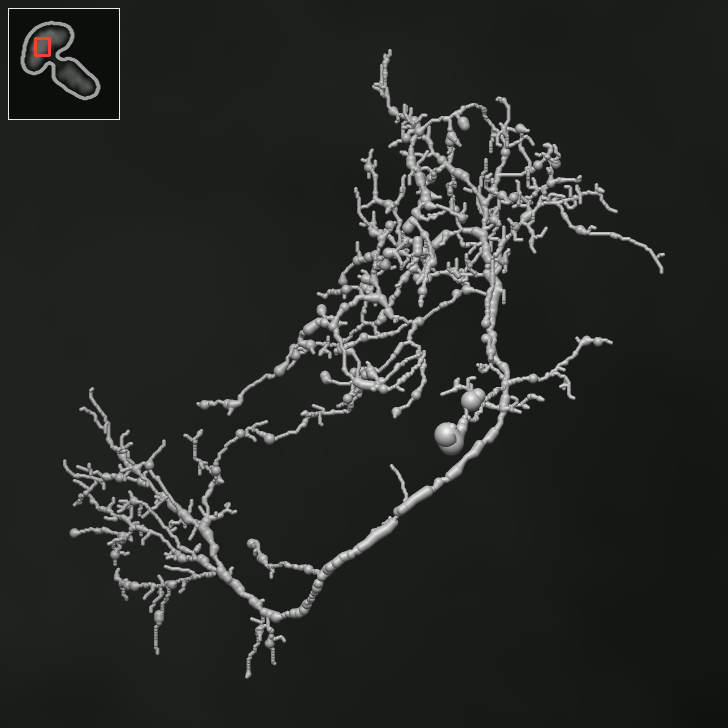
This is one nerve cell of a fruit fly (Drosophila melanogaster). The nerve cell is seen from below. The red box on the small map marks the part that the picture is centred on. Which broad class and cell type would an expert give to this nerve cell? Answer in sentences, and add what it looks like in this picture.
Its broad class is central-brain intrinsic neuron. Its cell type is GNG167. It is in the brain and does not reach the nerve cord. More than a hundred branch ends can be seen.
